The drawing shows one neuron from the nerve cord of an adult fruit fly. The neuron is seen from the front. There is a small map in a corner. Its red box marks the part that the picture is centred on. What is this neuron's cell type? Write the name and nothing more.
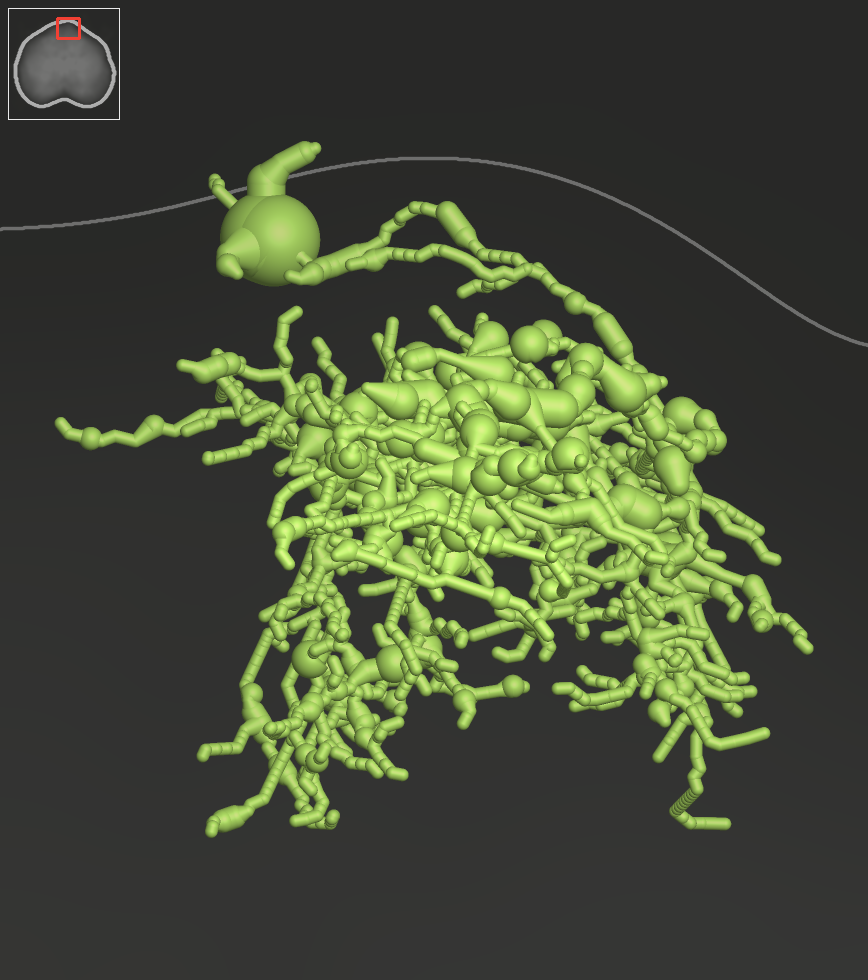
IN19A099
